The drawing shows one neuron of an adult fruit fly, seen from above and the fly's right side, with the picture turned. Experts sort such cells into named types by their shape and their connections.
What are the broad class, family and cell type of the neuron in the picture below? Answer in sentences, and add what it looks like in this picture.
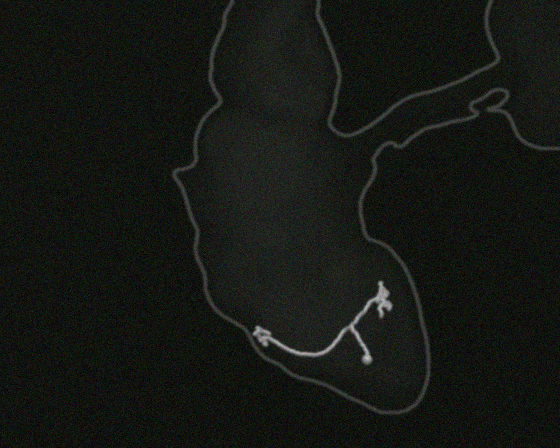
Its broad class is visual projection neuron. Its family is hemilineage VPNd2. Its cell type is LC10a. It is in the brain and does not reach the nerve cord. In this view it is wider than it is tall.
